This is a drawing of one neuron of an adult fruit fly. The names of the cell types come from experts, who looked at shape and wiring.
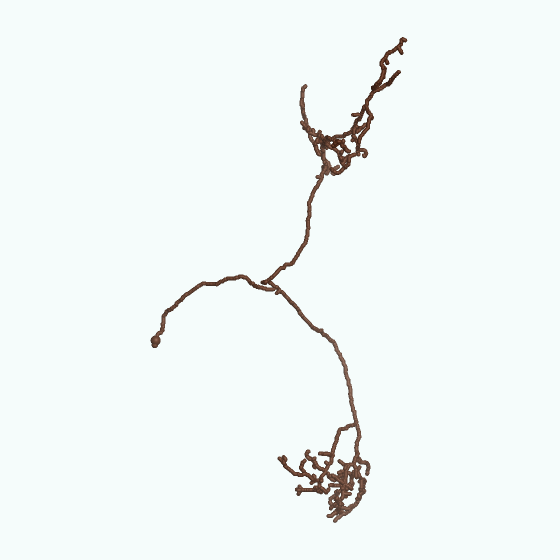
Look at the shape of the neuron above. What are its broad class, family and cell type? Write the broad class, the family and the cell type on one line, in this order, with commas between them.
visual projection neuron, hemilineage VLPp&l1_lateral, LoVP10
